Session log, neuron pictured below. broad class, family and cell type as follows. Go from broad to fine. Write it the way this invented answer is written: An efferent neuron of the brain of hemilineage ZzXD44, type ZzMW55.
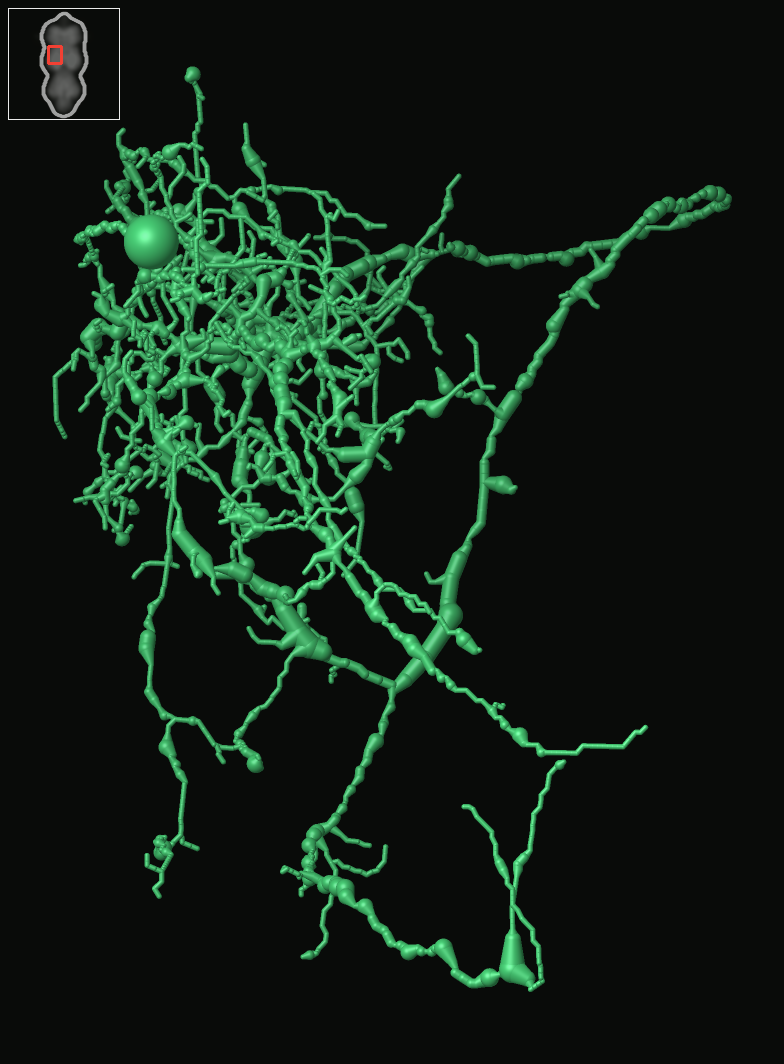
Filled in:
A nerve-cord intrinsic neuron of hemilineage 17A, type IN17A049.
